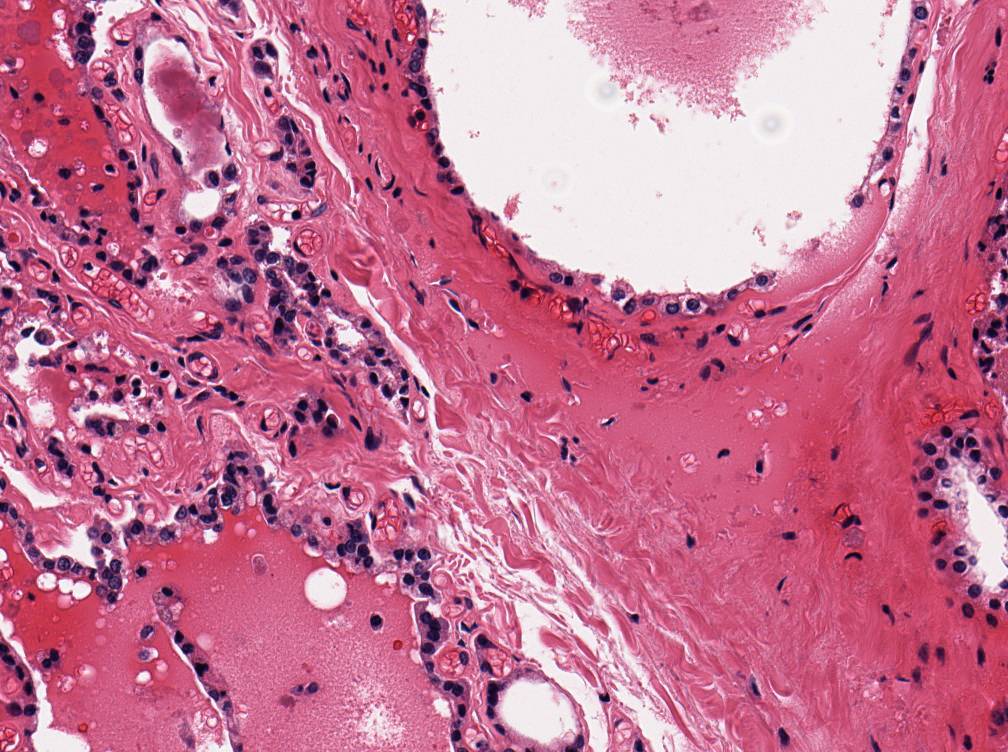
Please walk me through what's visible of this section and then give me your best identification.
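Upper centre-right: a large rounded cystic space, lined by a single layer of flattened to cuboidal cells with small dark nuclei. Left: crowded small tubules and cell cords lined by cuboidal cells with round dark nuclei. Small clusters of bright red round bodies lie among the left-hand cells and beneath the cyst lining. Name: thyroid.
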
